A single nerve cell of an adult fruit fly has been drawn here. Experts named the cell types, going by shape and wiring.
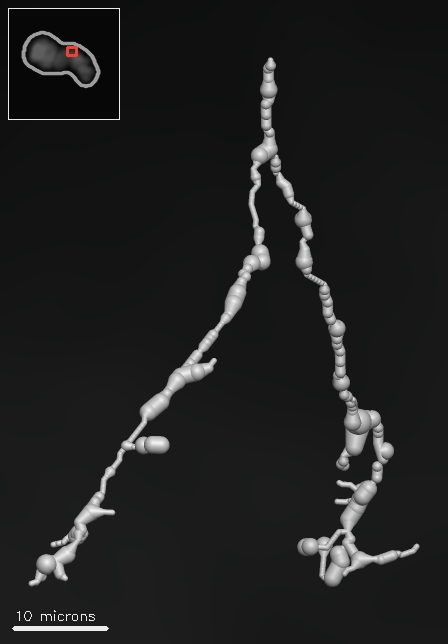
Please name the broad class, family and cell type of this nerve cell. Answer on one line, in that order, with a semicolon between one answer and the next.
sensory neuron entering the nerve cord; class mechanosensory proprioceptive; SNpp39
